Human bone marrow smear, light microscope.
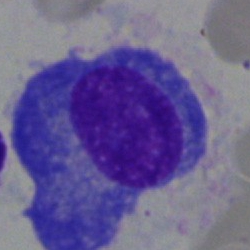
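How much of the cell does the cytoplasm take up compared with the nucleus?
It is abundant, taking up more of the cell than the nucleus.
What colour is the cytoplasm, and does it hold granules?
Deep blue, with no distinct purple or red granules.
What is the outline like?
Irregular, with a broad bulge of cytoplasm toward the lower left.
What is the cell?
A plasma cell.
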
